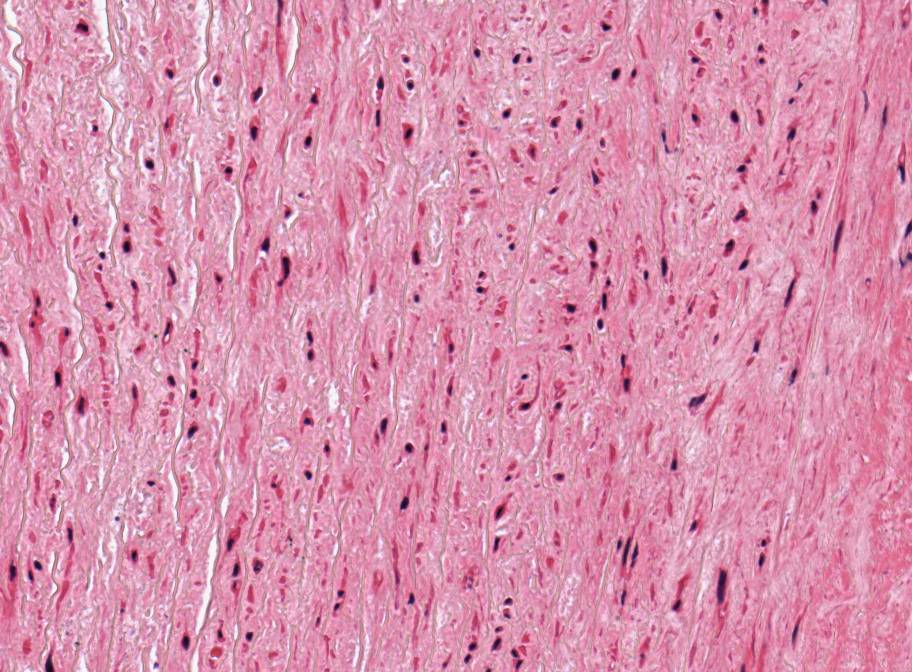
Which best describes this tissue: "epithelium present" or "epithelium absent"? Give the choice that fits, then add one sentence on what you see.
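Epithelium absent. No epithelium or glands are present anywhere in the field.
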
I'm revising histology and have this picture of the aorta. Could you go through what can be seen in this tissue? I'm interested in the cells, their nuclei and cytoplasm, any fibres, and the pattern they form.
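Wavy pink fibres cross the whole field, running roughly vertically from top to bottom. The elongated nuclei have their long axes parallel to these fibres. Between the fibres are pale, wispy areas that stain only lightly pink; these are found mostly in the left and central parts of the field. Along the right edge, the tissue stains more densely and uniformly pink than the centre.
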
